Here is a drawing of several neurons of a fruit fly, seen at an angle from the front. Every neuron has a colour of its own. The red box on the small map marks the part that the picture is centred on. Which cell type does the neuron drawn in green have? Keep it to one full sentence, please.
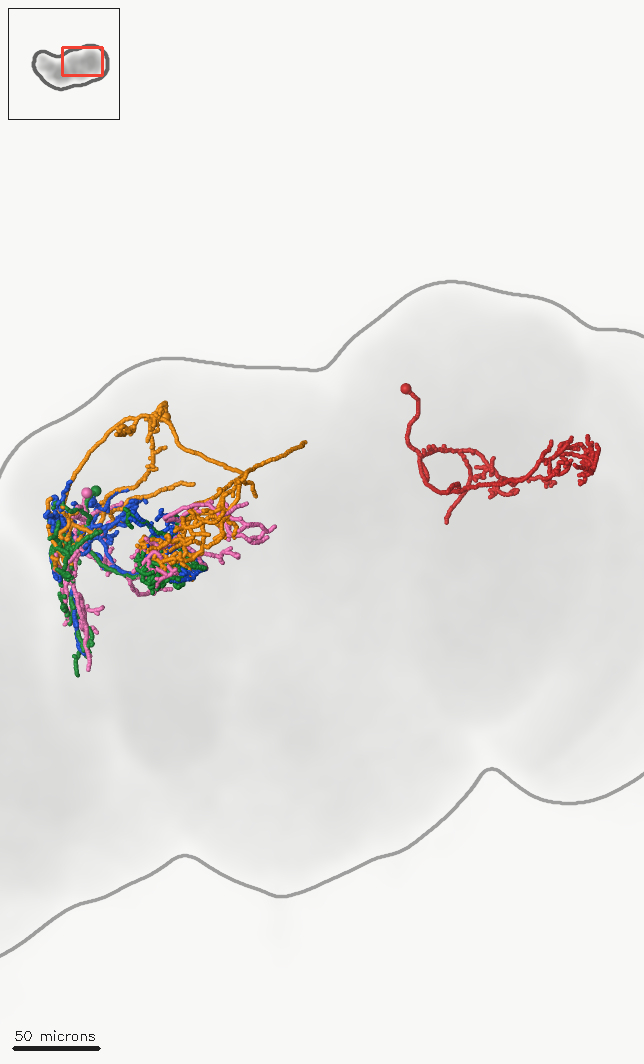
By type, the neuron is AOTU055.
